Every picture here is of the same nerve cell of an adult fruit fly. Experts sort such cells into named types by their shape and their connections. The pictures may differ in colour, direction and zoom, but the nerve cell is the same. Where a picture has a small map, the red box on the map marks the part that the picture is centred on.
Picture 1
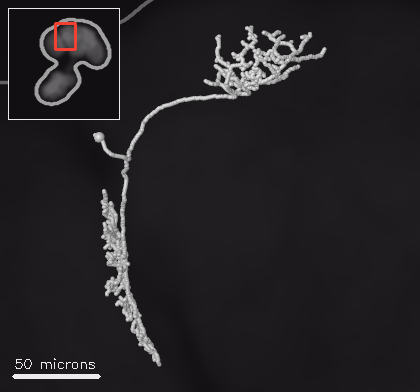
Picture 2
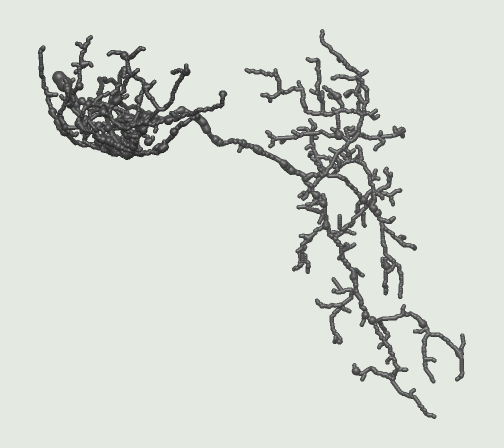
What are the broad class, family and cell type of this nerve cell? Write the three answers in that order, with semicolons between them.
visual projection neuron; hemilineage VPNd2; LoVP76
